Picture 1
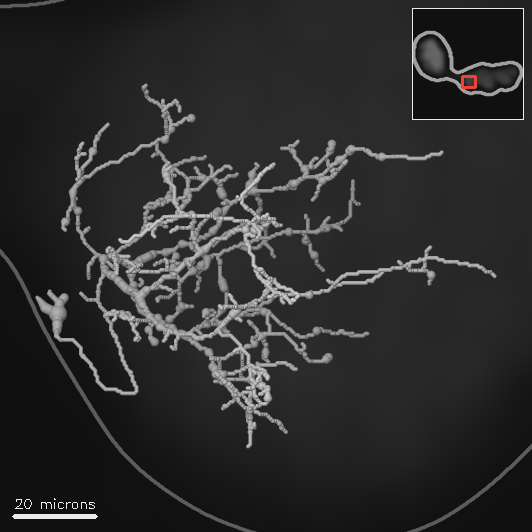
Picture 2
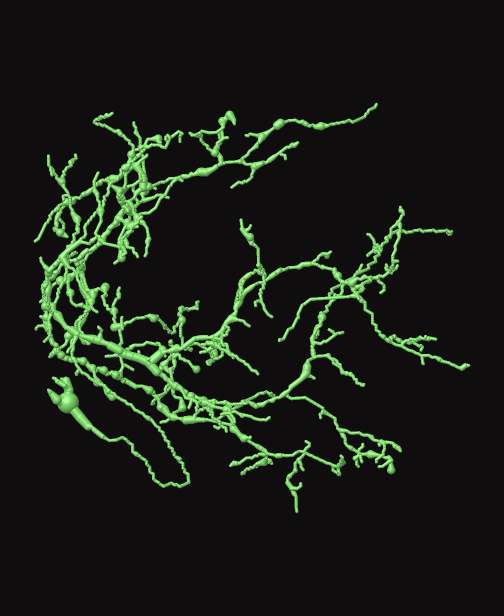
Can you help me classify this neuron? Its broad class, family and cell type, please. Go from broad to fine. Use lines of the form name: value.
broad class: nerve-cord intrinsic neuron
family: hemilineage 13A
cell type: IN13A049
